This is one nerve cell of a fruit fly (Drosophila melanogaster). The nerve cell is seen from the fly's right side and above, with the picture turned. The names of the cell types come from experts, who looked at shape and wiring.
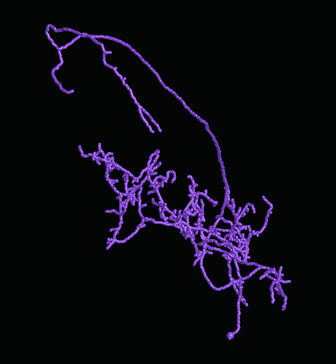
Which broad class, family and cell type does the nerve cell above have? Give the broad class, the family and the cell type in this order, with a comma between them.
central-brain intrinsic neuron, hemilineage VLPl&d1_lateral, AVLP722m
